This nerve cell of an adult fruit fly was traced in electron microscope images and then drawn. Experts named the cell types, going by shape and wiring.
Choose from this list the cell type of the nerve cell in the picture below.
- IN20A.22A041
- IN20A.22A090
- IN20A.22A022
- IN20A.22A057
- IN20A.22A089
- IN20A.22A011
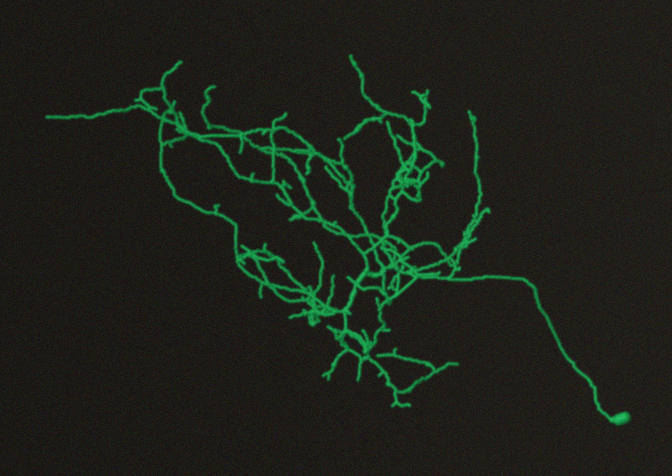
IN20A.22A022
